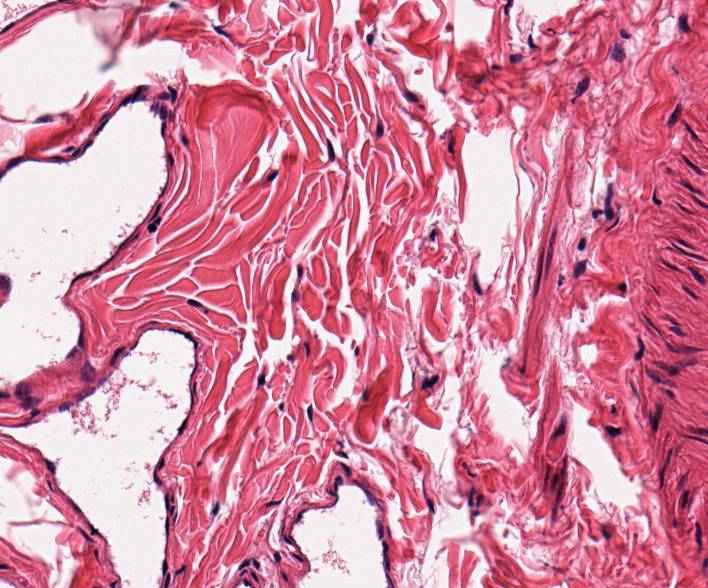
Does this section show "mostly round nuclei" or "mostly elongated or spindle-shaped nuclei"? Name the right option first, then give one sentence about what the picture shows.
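Mostly elongated or spindle-shaped nuclei. Few small, dark, spindle-shaped nuclei lie scattered between the collagen bundles.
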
